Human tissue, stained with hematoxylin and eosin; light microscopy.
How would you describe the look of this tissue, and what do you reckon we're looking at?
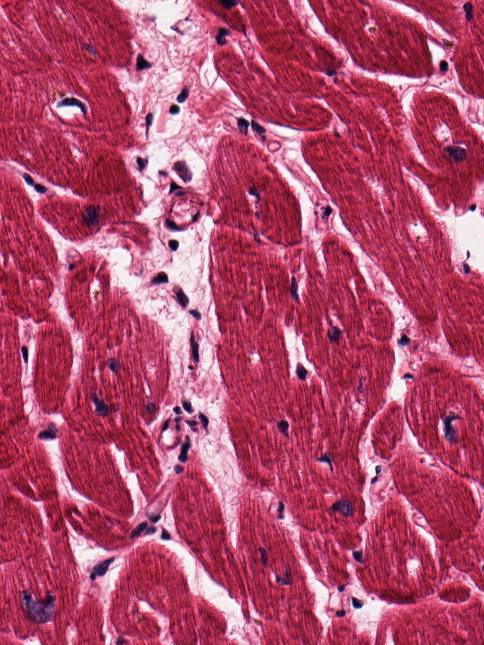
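Some central fibres branch and join neighbours. Several show a pale clear zone at the poles of the central nucleus. Loose, pale pink fibrillar connective tissue with small dark nuclei runs vertically from top centre down left-centre. No fat cells. Name: left ventricle of the heart.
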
